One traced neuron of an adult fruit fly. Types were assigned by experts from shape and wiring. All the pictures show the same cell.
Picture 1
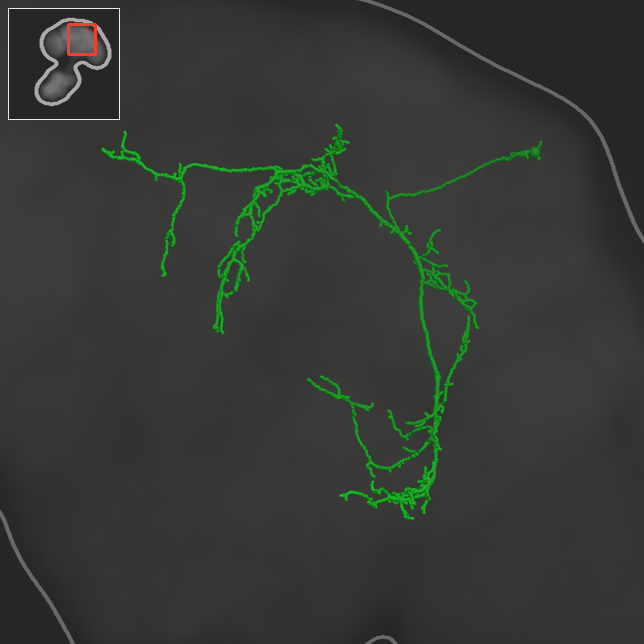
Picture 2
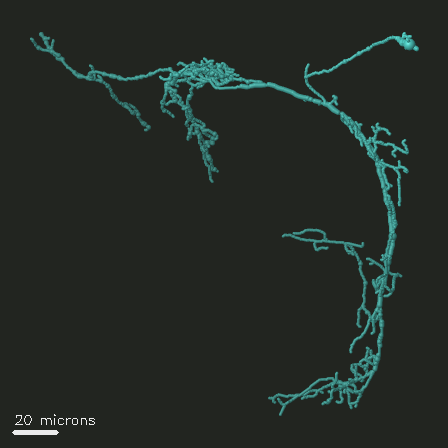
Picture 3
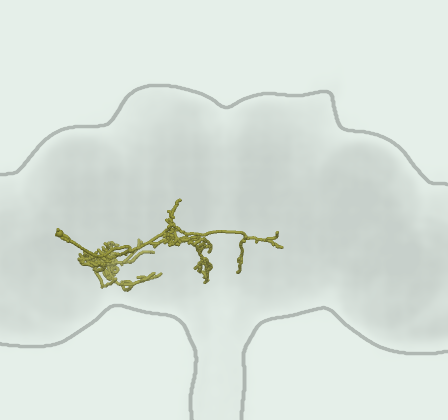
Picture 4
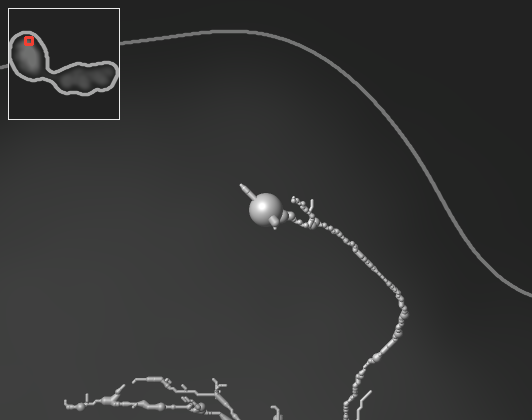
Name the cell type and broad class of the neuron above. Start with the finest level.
ATL014; central-brain intrinsic neuron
